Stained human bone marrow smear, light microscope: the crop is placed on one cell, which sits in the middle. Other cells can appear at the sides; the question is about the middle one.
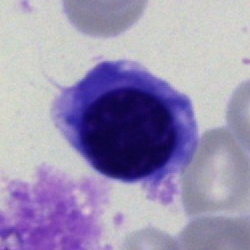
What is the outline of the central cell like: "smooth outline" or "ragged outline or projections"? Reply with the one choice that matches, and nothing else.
Ragged outline or projections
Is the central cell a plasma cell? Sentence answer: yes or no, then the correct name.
No, the label for the central cell is an erythroblast, not a plasma cell.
